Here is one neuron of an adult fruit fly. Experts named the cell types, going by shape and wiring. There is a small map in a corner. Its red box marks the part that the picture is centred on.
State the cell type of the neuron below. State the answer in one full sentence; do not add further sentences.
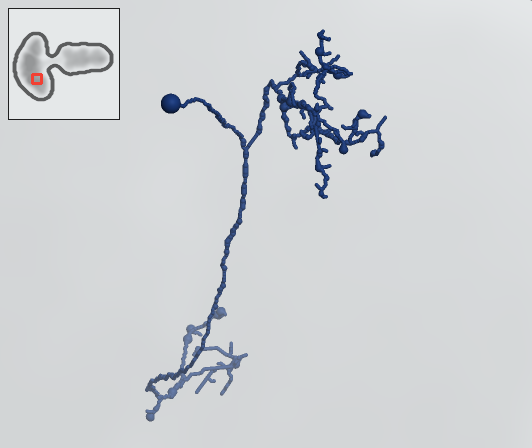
The cell type for the neuron is LoVP7.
